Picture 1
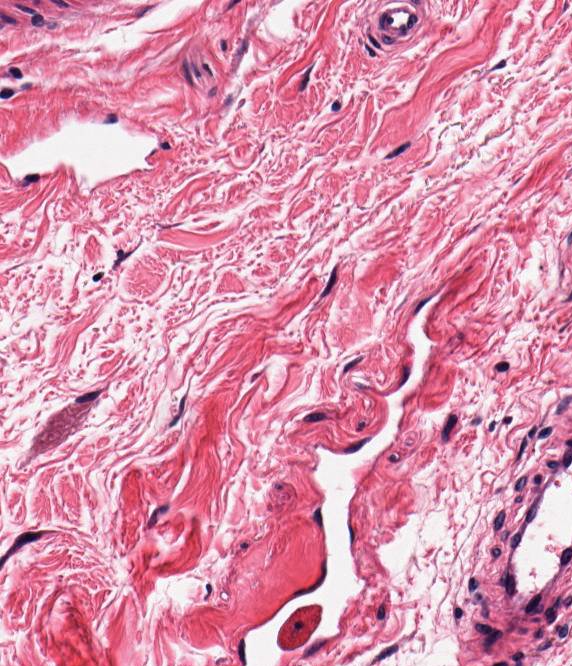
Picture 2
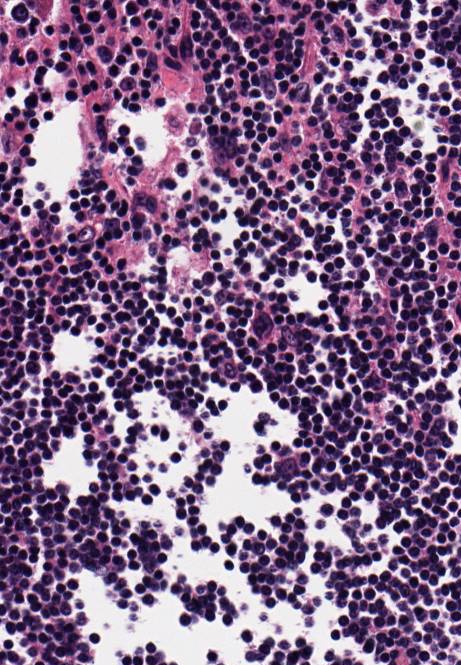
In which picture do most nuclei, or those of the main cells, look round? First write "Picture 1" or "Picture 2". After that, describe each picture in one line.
Picture 2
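What picture 1 shows: Nuclei are sparse, mostly thin, dark and elongated, scattered singly among the fibres.
What picture 2 shows: Most cells are lymphocytes with dark, round, condensed nuclei and very scant cytoplasm.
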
